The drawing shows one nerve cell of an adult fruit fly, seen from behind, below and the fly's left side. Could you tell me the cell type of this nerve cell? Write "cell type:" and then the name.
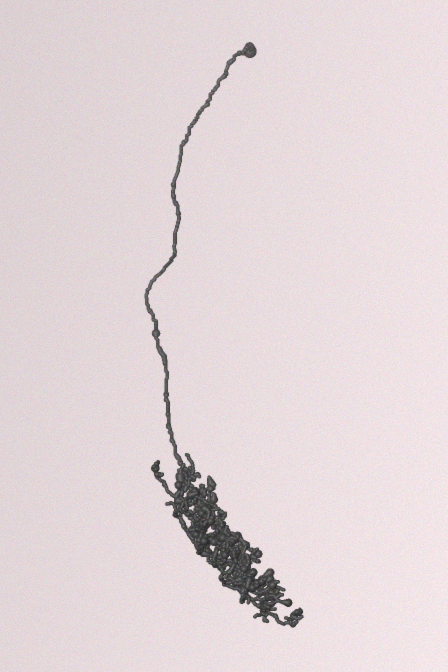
cell type: Pm2a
